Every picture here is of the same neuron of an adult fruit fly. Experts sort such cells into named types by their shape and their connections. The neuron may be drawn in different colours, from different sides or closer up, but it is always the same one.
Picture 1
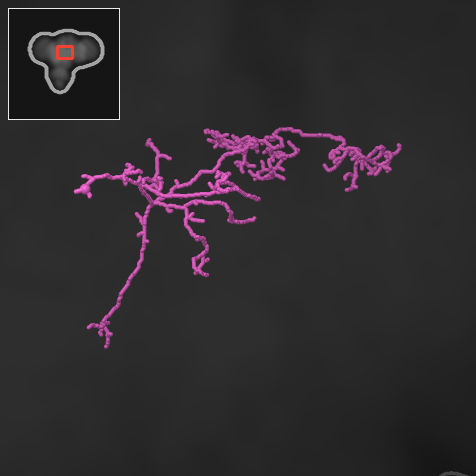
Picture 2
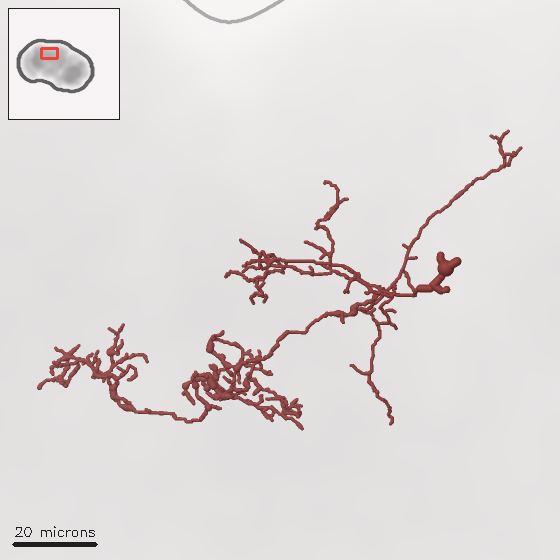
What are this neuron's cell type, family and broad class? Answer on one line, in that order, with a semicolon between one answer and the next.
PAM06; class DAN; central-brain intrinsic neuron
